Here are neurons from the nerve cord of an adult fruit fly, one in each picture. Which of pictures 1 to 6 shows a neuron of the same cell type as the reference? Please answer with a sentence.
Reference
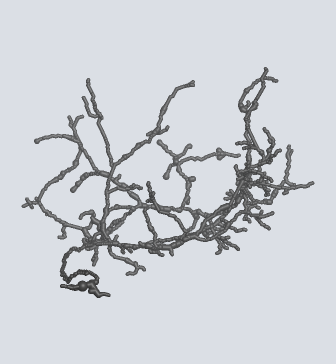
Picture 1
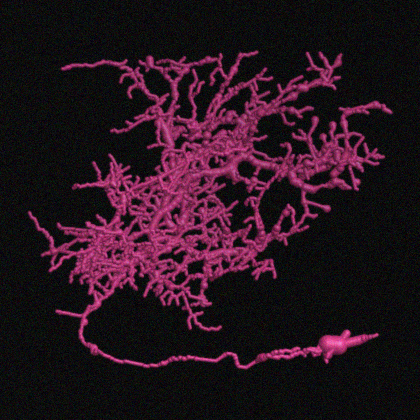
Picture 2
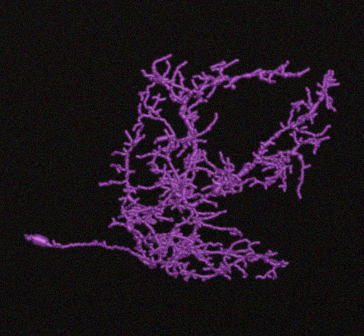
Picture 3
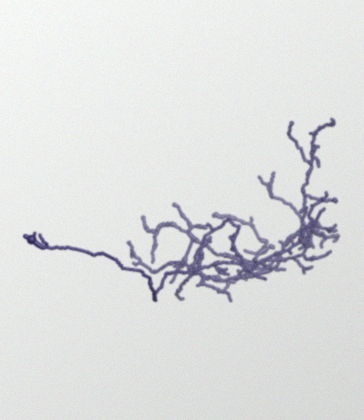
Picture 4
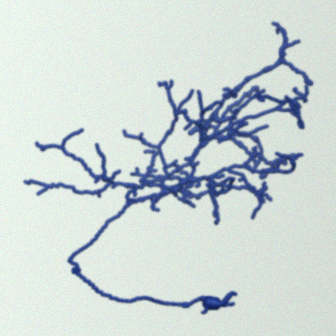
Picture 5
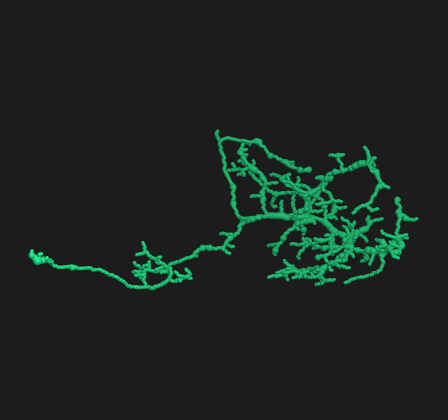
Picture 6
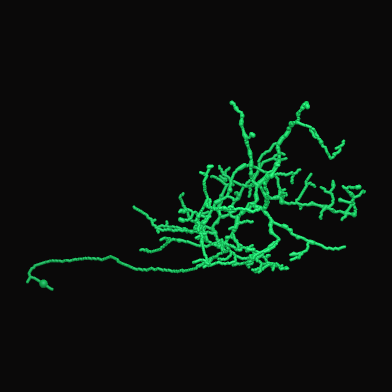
Picture 3 is of the same cell type.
